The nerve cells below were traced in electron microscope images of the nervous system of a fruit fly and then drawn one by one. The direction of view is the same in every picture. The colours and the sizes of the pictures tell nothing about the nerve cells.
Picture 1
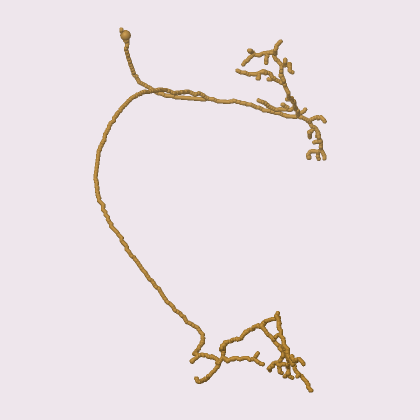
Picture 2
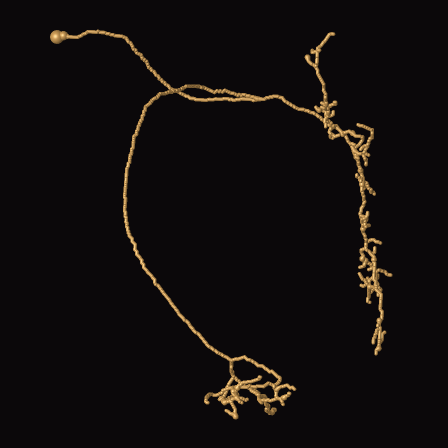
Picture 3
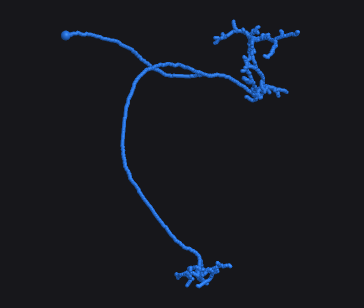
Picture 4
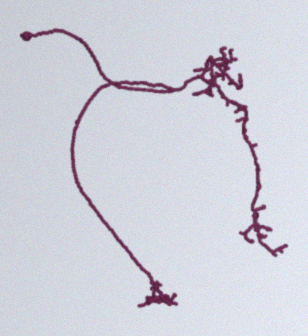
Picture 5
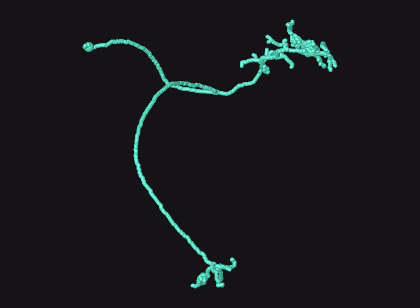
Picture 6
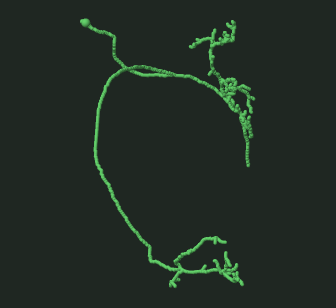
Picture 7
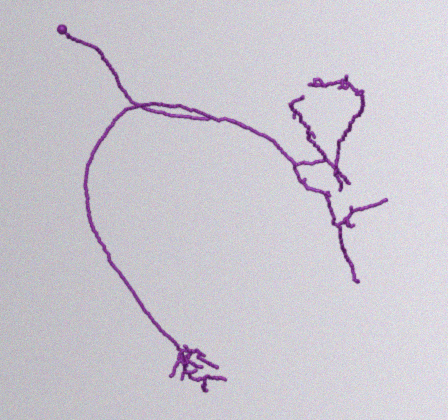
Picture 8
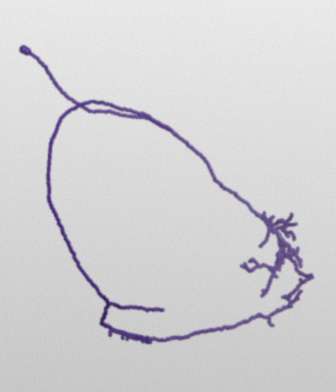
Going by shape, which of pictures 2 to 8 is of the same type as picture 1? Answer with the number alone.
6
